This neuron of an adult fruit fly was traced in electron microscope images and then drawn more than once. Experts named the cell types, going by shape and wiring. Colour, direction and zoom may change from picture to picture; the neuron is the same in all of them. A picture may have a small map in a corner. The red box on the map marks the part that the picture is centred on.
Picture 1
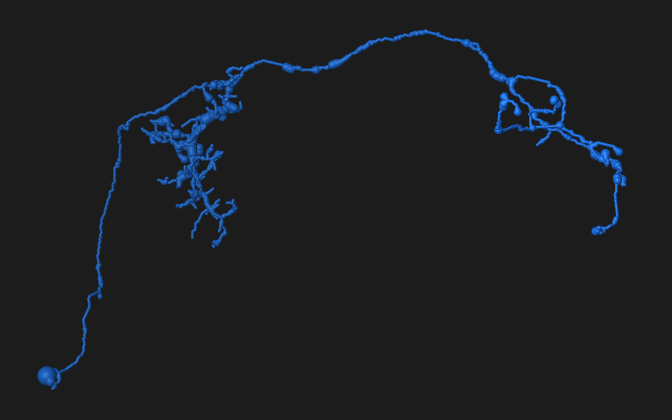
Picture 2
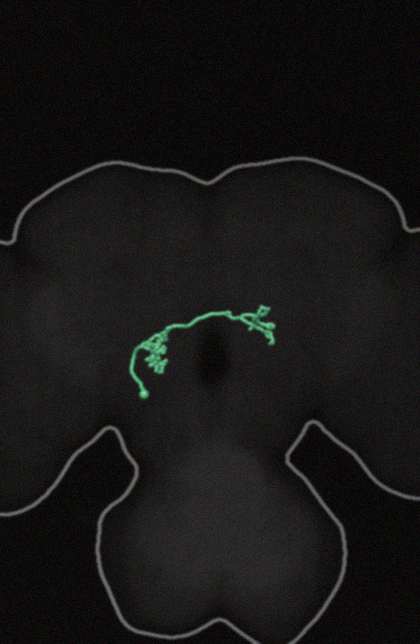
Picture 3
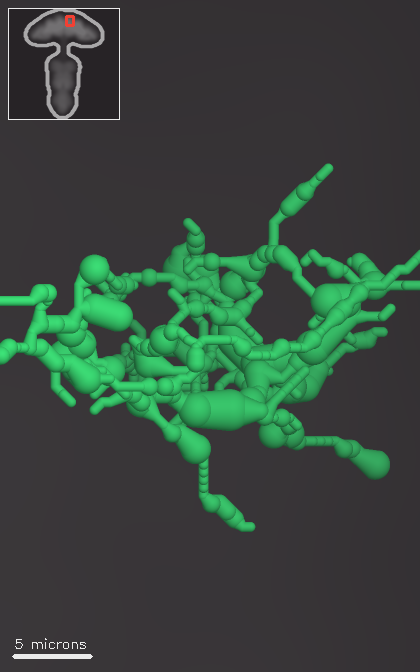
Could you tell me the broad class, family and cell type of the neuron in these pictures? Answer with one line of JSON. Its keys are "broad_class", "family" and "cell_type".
{"broad_class": "central-brain intrinsic neuron", "family": "hemilineage ALv2", "cell_type": "v2LN41"}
